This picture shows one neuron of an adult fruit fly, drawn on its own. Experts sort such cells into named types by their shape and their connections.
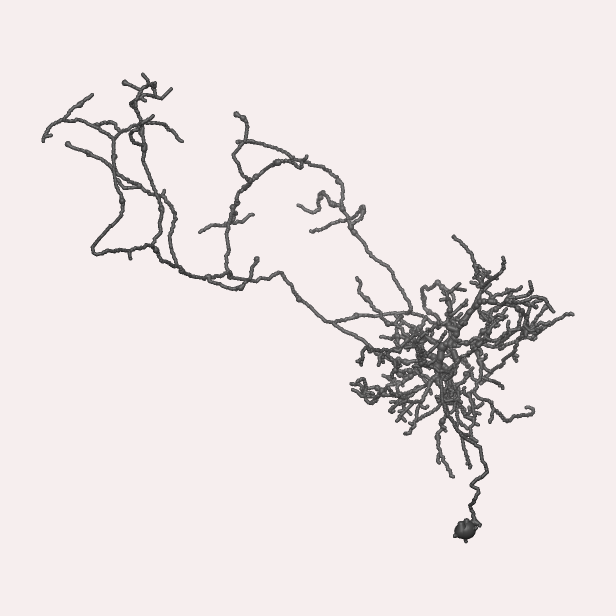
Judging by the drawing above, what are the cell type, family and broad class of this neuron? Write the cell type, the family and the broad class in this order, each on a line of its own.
IN06B054
hemilineage 06B
nerve-cord intrinsic neuron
